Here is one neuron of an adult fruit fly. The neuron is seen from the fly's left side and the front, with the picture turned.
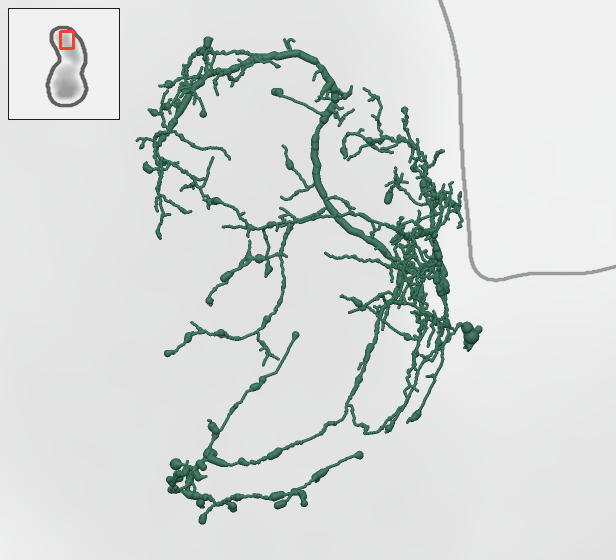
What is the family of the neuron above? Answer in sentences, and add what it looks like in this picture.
Its family is hemilineage 16B. This is a nerve-cord intrinsic neuron. The cell body is on the right of the picture. In this view it is taller than it is wide.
